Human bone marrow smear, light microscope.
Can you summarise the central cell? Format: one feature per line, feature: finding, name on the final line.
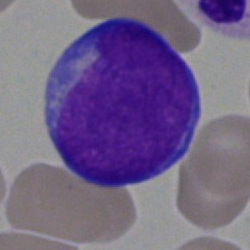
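Chromatin: fine, spread evenly across the nucleus.
Cytoplasm amount: just a thin rim around the nucleus, I'd say.
Cytoplasm colour: deep blue.
Pale patch: lighter cytoplasm at the upper left of the nucleus.
Name: blast.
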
